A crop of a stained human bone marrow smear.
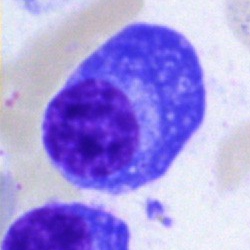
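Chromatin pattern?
Coarse: dark clumps separated by paler areas.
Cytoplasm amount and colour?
Abundant, deep blue.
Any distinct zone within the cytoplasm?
A pale zone against the upper-right side of the nucleus.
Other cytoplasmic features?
Small pale spots scattered throughout.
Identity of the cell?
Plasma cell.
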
